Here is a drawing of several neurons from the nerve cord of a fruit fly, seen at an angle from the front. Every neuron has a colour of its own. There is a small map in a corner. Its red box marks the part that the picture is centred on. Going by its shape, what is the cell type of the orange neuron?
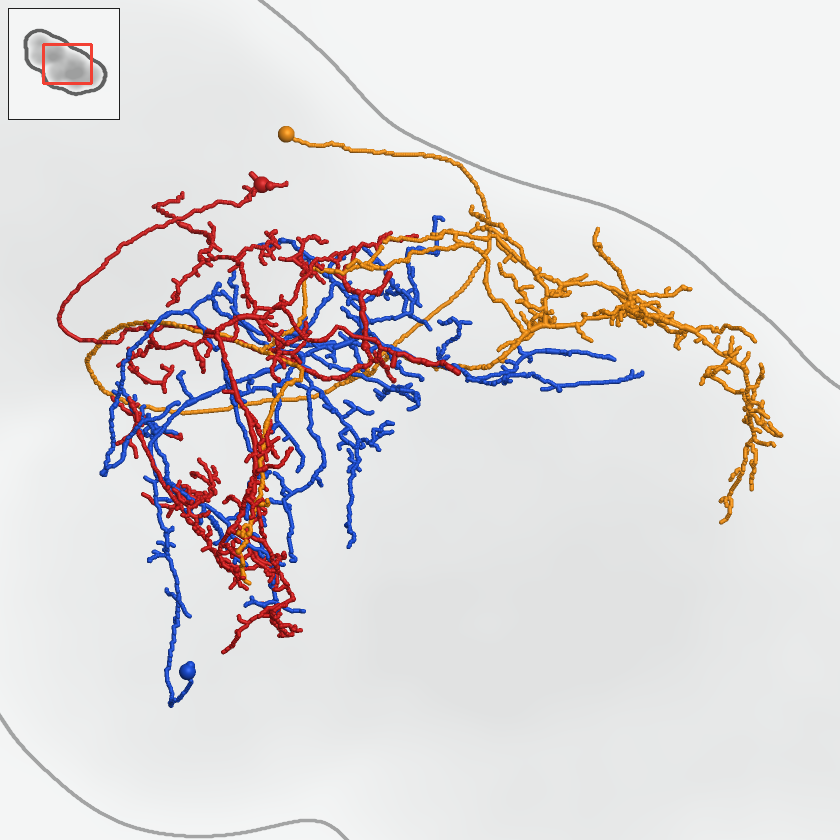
IN19B086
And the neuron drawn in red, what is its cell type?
IN11B015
